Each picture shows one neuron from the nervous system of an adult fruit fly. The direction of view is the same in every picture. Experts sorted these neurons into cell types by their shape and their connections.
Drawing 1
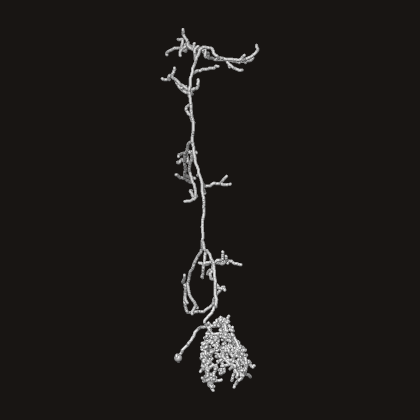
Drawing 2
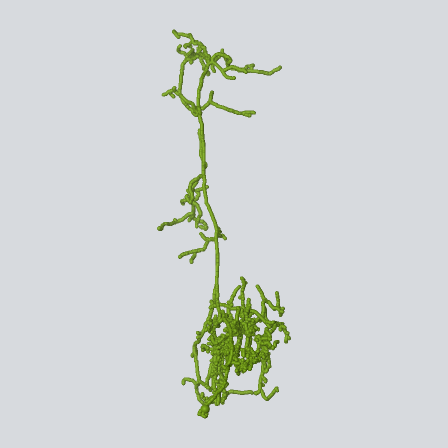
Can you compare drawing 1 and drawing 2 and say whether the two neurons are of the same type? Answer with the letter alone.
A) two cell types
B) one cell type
B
